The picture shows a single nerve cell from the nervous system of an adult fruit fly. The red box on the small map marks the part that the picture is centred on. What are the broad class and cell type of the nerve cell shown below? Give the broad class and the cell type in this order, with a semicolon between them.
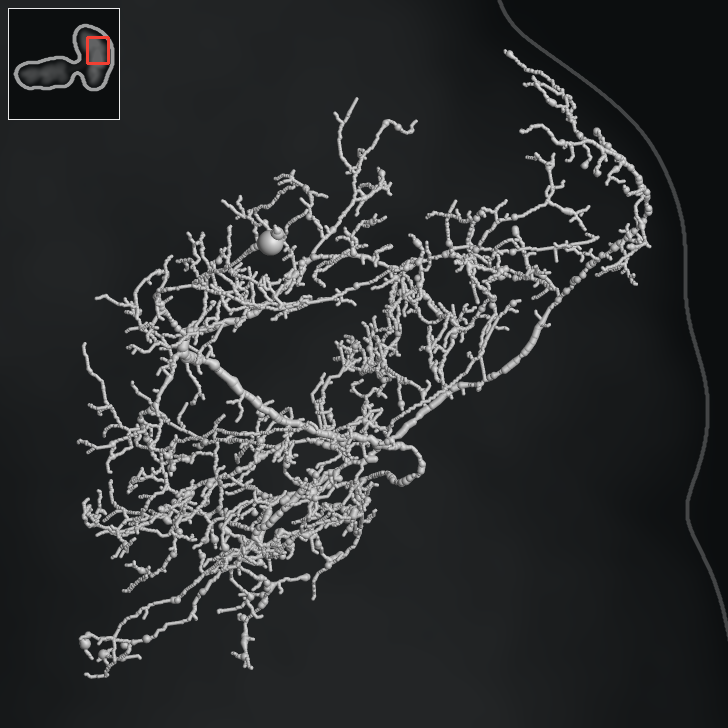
central-brain intrinsic neuron; LAL134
